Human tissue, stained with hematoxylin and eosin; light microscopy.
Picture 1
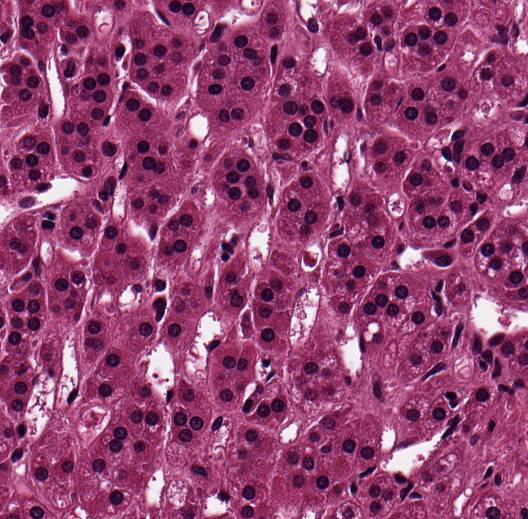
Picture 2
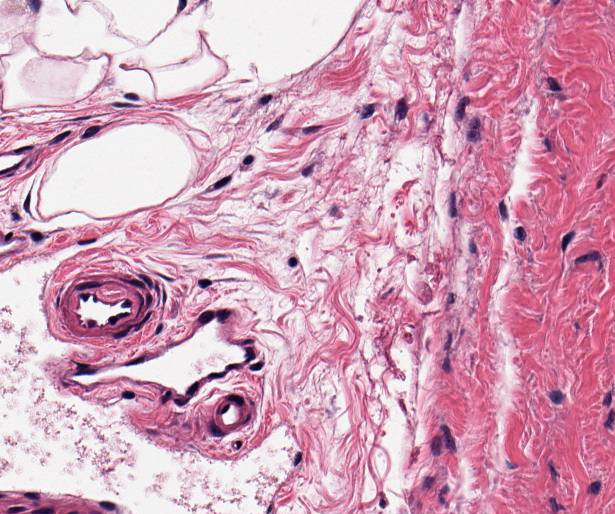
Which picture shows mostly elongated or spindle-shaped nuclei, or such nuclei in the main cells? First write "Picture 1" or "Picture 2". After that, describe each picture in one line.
Picture 2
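Picture 1: The nuclei are round, dark and fairly uniform in size throughout the field.
Picture 2: Nuclei in the right-hand band are elongated and lie parallel to the fibres.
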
